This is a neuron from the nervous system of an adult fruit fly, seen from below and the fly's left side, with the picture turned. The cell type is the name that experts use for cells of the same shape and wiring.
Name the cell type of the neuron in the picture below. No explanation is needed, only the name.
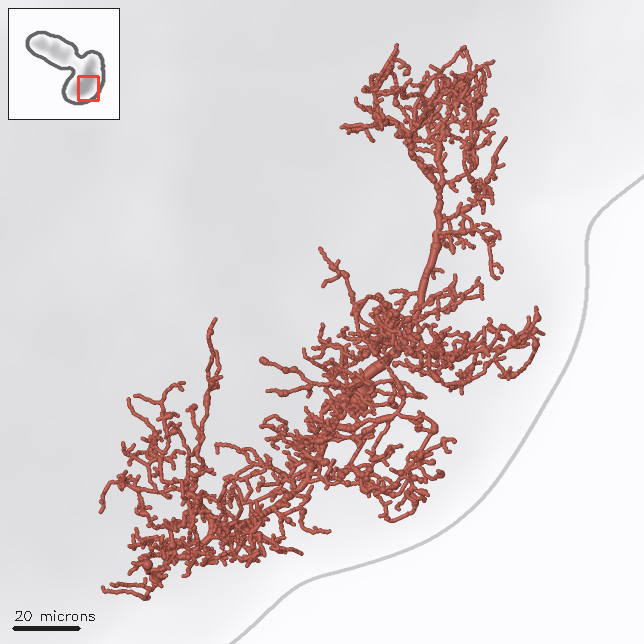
SIP102m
